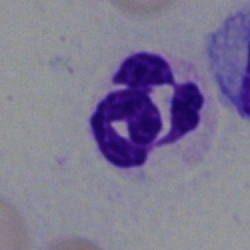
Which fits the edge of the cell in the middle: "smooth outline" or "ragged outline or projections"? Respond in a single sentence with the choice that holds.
A smooth edge runs around this cell.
